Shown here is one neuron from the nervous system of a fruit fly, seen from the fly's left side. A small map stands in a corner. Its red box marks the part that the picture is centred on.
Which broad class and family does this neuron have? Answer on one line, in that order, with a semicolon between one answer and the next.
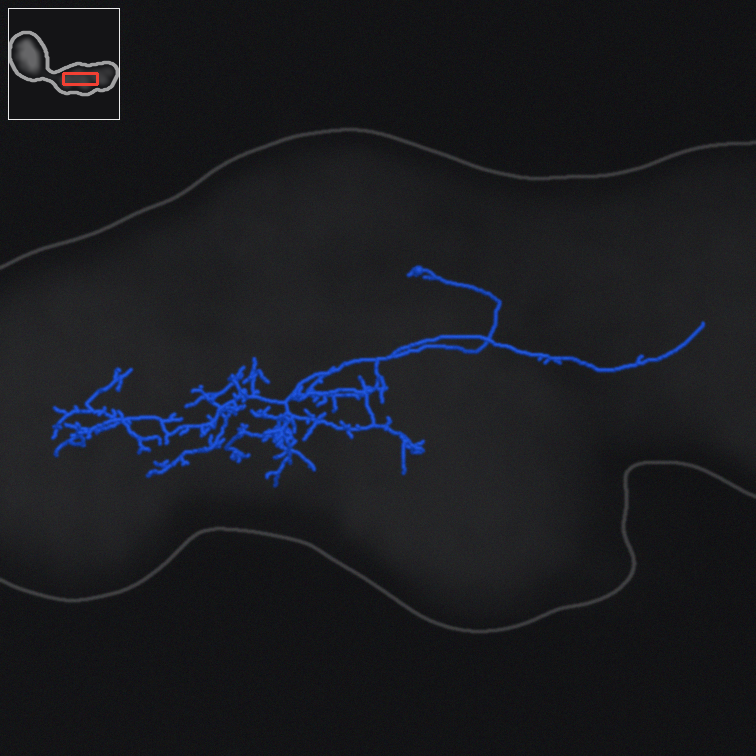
nerve-cord intrinsic neuron; hemilineage 11A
